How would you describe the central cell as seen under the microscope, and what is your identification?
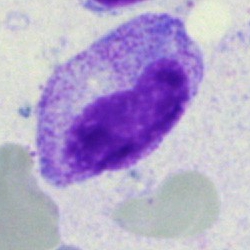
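You'll notice the nucleus is elongated, with a shallow indentation along its upper-left edge, and it's pushed off-centre toward the lower right of the cell. The chromatin stains dark purple, with patchy darker clumps. Fine purple granules are scattered all through the cytoplasm. It's a band neutrophil.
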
